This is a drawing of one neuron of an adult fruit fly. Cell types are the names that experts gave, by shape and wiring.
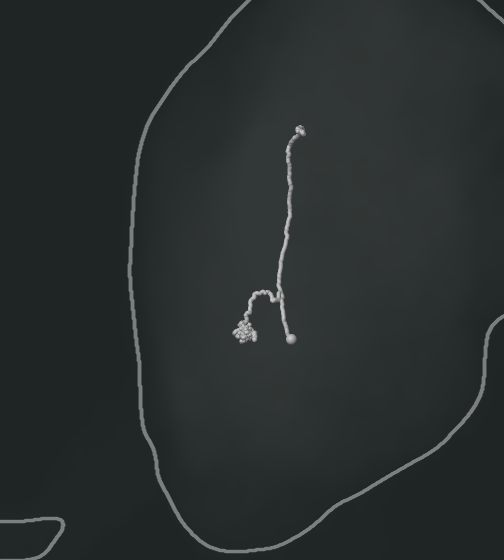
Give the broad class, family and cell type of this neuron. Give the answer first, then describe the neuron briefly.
Its broad class is visual projection neuron. Its family is LC. Its cell type is LC30. The cell body is in the middle of the picture. As drawn here it is more than twice as tall as it is wide.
